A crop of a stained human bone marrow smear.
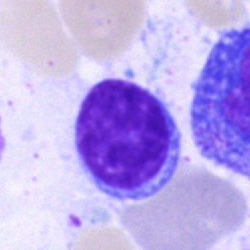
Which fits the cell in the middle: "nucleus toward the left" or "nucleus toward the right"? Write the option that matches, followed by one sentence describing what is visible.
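Nucleus toward the left. The rim of cytoplasm is widest at the lower right of the cell.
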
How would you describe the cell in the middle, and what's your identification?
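In this cell the outline is smooth and rounded, with no surface projections. The nucleus fills most of it, so the cytoplasm forms only a narrow rim. That cytoplasm stains blue and shows no granules. This cell is a lymphocyte.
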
